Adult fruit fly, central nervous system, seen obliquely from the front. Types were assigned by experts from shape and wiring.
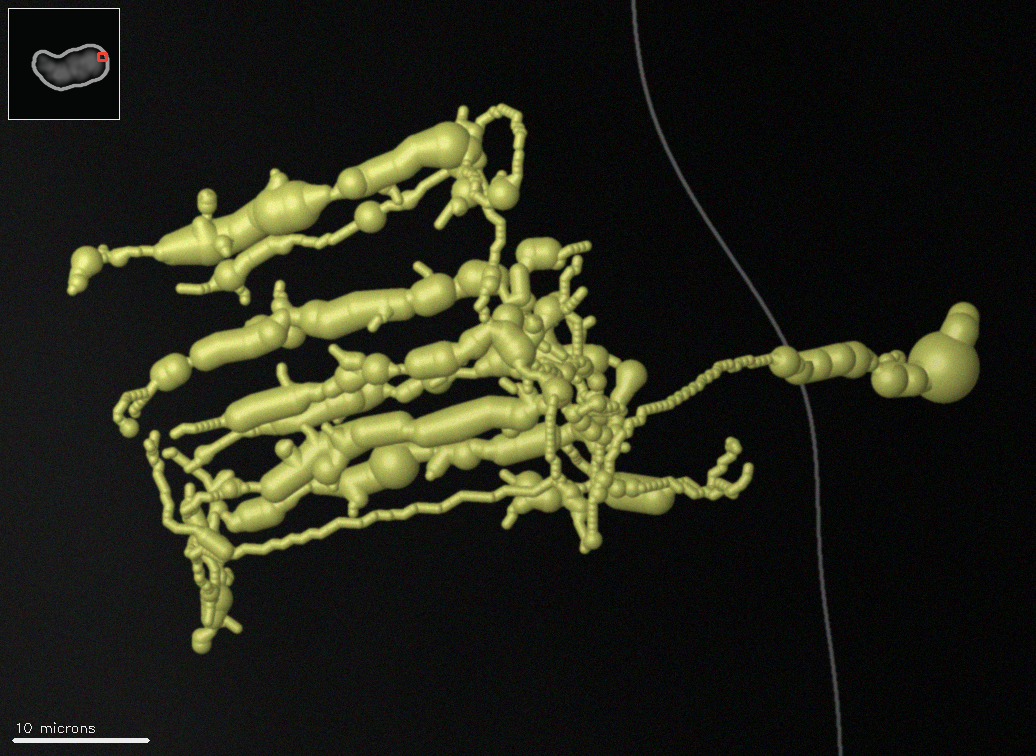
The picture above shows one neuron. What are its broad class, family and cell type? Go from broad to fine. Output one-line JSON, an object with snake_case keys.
{"broad_class": "optic-lobe intrinsic neuron", "family": "Dm", "cell_type": "Dm9"}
